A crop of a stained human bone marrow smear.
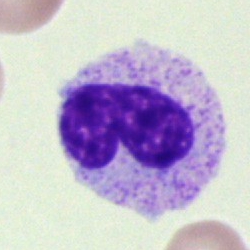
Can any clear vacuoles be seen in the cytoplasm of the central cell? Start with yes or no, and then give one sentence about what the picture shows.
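No. No vacuoles are seen in the cytoplasm.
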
